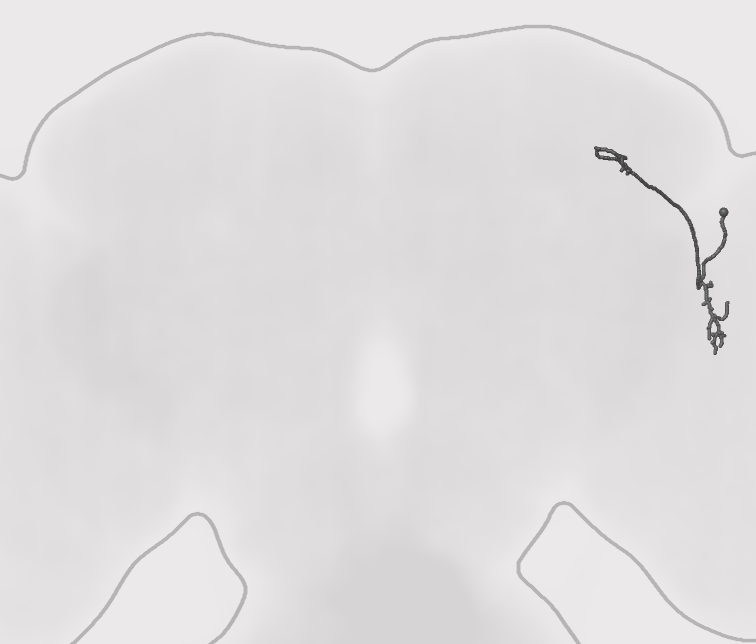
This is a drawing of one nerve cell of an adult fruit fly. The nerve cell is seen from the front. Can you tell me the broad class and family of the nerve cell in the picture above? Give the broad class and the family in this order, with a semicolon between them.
visual projection neuron; LC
